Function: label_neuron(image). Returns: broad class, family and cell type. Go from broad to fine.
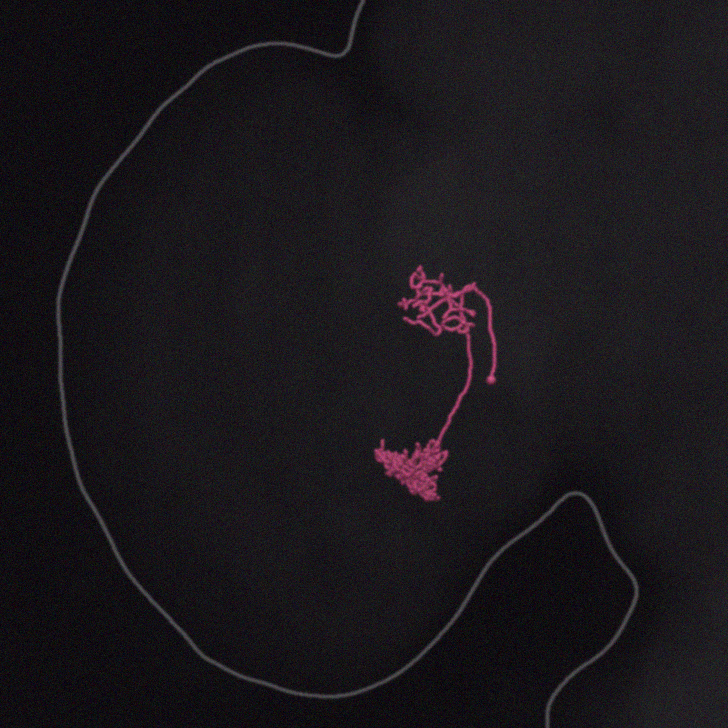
visual projection neuron; hemilineage VPNv1; LC17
